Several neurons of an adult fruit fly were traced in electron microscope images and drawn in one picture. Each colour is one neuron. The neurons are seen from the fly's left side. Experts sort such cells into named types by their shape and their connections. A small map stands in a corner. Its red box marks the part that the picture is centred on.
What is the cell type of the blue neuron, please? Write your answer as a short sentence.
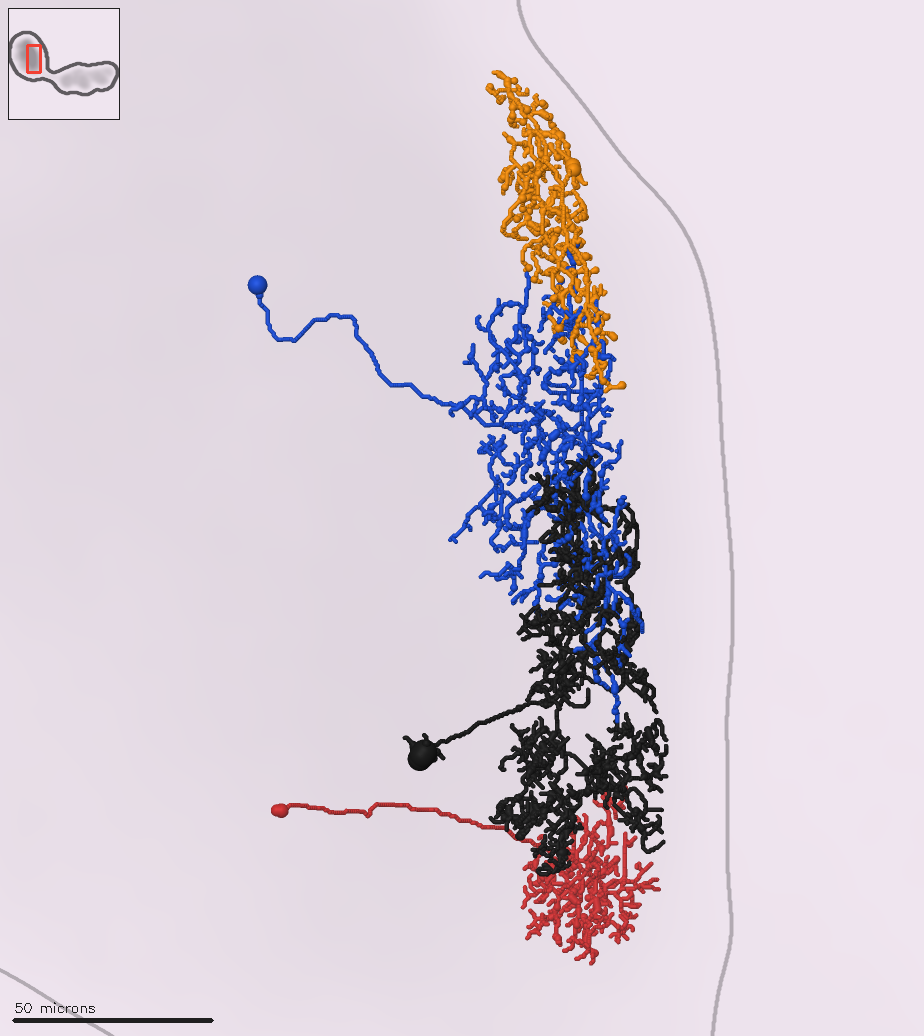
The cell type is Pm6.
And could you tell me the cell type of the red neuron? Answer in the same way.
The cell type is Pm5.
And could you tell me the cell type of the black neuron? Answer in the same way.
The cell type is Pm3.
